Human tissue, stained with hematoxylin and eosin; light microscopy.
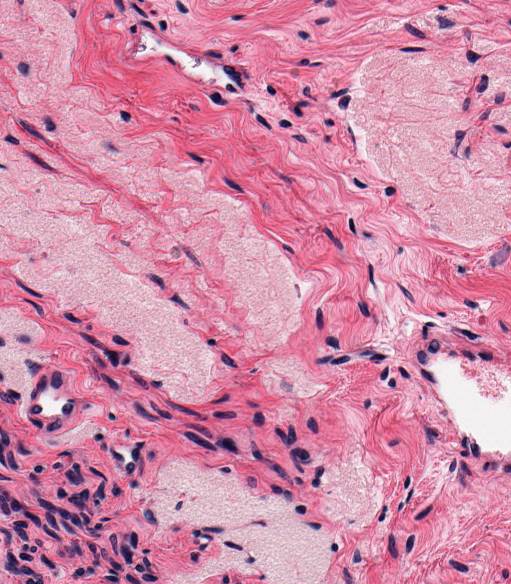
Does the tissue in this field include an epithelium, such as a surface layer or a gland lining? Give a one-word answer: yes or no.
No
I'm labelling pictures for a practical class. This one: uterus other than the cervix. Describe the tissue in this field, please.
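Look first at the wavy, bright pink collagen bundles weaving between broad, paler pink zones across the whole field. Those paler zones hold finely fibrillary, pale pink material with very few nuclei. Along the collagen, you'll find spindle cells with elongated, dark-staining nuclei, scattered singly. Nuclei crowd most in the lower left corner.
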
